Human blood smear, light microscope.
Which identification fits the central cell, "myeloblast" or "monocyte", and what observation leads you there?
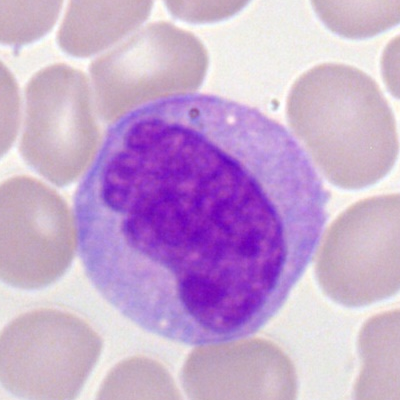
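Monocyte. Cell much larger than the surrounding red cells. Nuclear edge folded and scalloped along the upper-left side. Chromatin loosely clumped, paler gaps between darker patches. Cytoplasm abundant, pale greyish-blue.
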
